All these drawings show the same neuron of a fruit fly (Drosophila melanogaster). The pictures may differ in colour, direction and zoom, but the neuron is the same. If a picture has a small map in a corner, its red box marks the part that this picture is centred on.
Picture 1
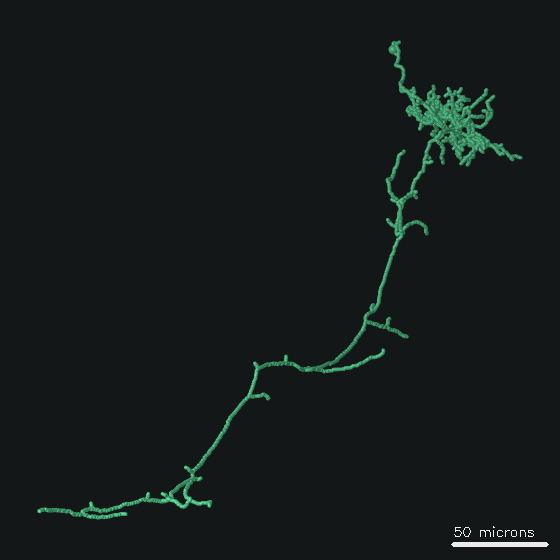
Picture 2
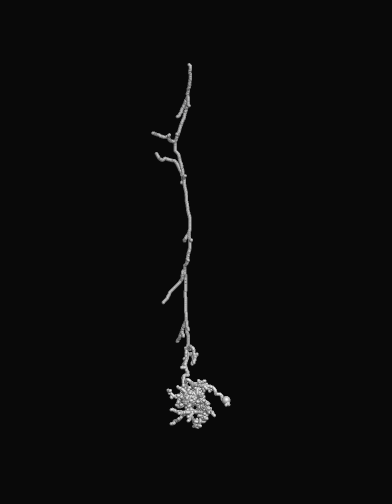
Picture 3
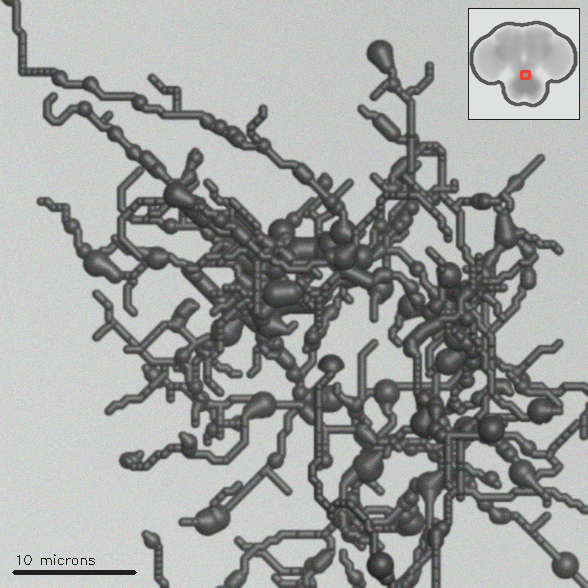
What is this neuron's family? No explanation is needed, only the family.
hemilineage 05B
